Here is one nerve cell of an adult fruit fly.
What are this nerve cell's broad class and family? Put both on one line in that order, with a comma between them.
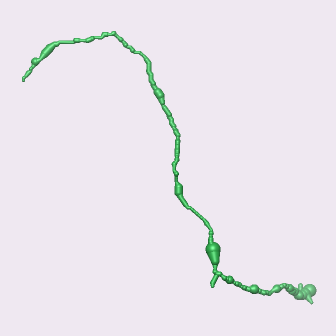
photoreceptor or other optic-lobe sensory neuron, class visual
